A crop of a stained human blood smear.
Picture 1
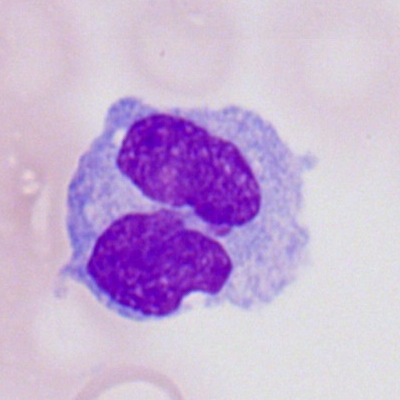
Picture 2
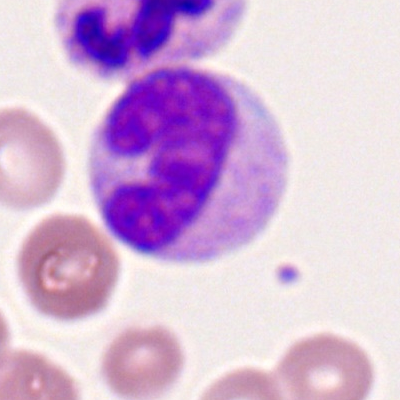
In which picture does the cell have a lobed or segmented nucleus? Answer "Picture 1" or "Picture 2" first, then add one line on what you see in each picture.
Picture 1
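In picture 1: The nucleus appears as two separate-looking lobes, one lying above the other.
In picture 2: The nucleus has an indented, kidney-like shape.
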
